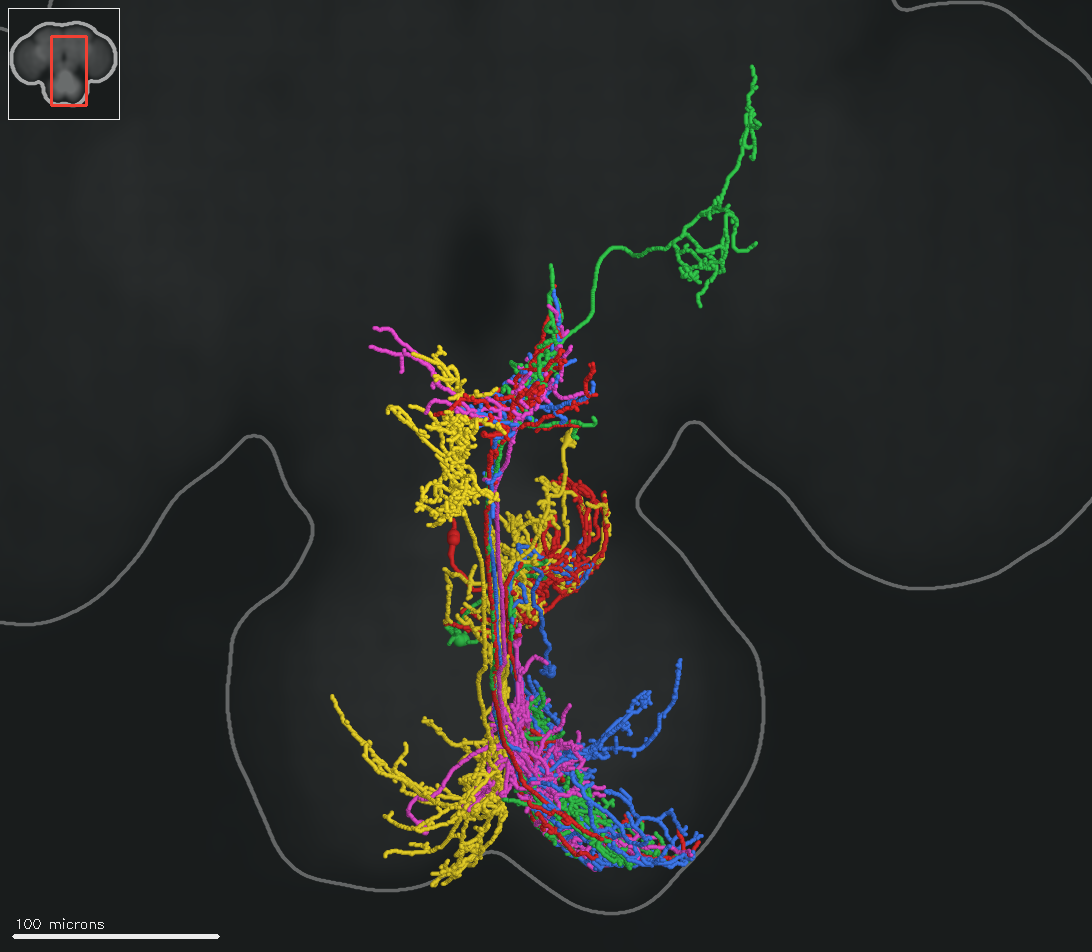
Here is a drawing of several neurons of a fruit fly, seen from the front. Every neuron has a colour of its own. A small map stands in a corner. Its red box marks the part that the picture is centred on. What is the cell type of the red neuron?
ANXXX196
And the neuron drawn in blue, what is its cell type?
ANXXX170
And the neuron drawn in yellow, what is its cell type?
AN09B018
